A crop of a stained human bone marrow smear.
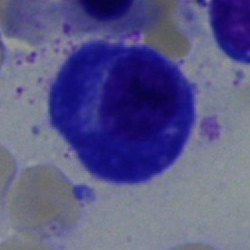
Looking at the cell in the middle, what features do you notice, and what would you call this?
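A roughly round, smooth outline bounds the cell. Across the left part of the nucleus runs a pale vertical line. Neither distinct granules nor vacuoles are seen in the cytoplasm. The cell is a plasma cell.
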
